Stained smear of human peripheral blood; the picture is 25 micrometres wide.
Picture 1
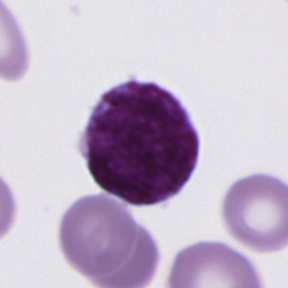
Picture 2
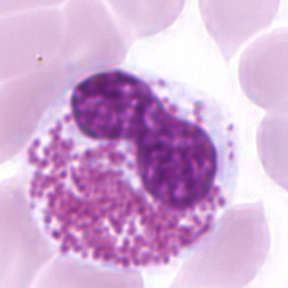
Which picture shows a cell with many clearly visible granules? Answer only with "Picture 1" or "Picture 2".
Picture 2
